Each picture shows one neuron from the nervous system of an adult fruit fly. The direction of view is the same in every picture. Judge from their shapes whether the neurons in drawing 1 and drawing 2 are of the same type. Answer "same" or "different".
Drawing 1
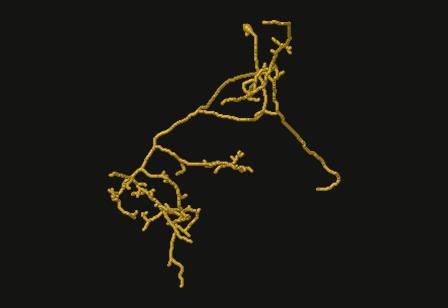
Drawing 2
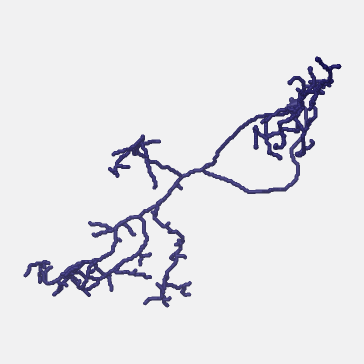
same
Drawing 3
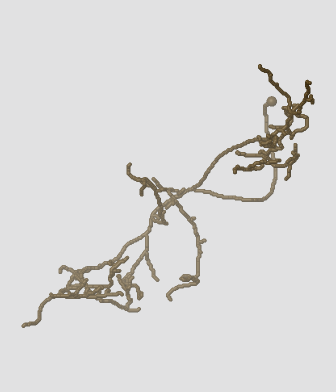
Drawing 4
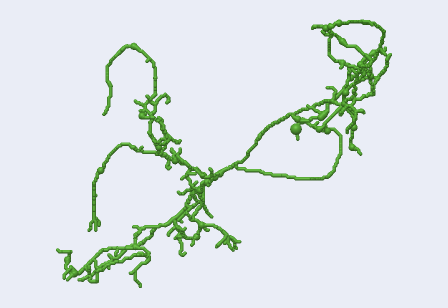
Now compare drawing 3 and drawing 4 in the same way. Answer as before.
different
